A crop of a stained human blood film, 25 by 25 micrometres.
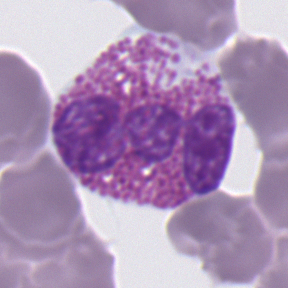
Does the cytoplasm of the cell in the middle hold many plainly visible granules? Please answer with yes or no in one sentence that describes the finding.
Yes, in the cytoplasm of this cell, many granules are visible.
